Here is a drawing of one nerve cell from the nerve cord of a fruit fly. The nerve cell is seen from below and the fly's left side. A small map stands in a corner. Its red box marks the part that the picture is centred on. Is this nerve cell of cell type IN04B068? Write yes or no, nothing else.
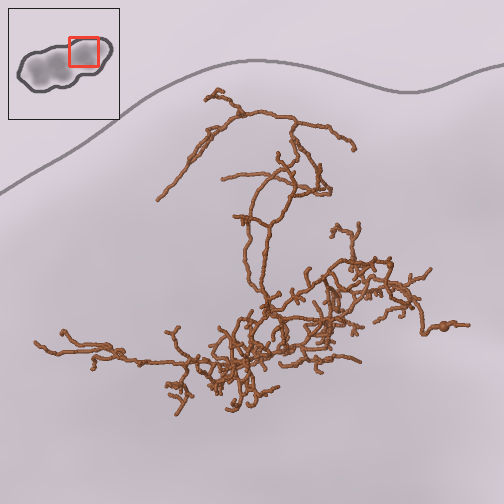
yes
